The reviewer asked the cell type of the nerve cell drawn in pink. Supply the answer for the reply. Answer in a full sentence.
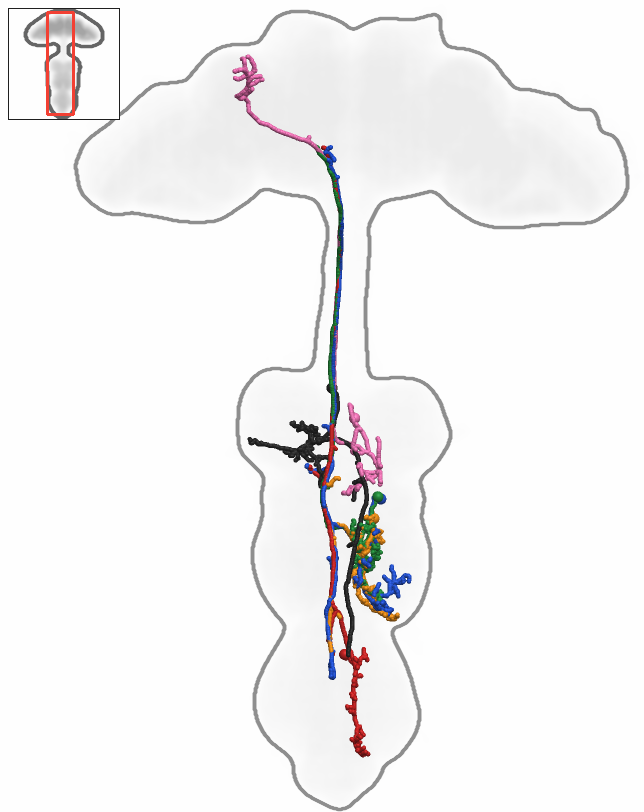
The cell type is AN10B045.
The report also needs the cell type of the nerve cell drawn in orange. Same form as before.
The cell type is IN10B031.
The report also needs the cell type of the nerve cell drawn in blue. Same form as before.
The cell type is AN10B046.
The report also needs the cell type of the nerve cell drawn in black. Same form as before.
The cell type is IN10B030.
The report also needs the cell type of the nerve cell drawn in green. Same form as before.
The cell type is AN10B039.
